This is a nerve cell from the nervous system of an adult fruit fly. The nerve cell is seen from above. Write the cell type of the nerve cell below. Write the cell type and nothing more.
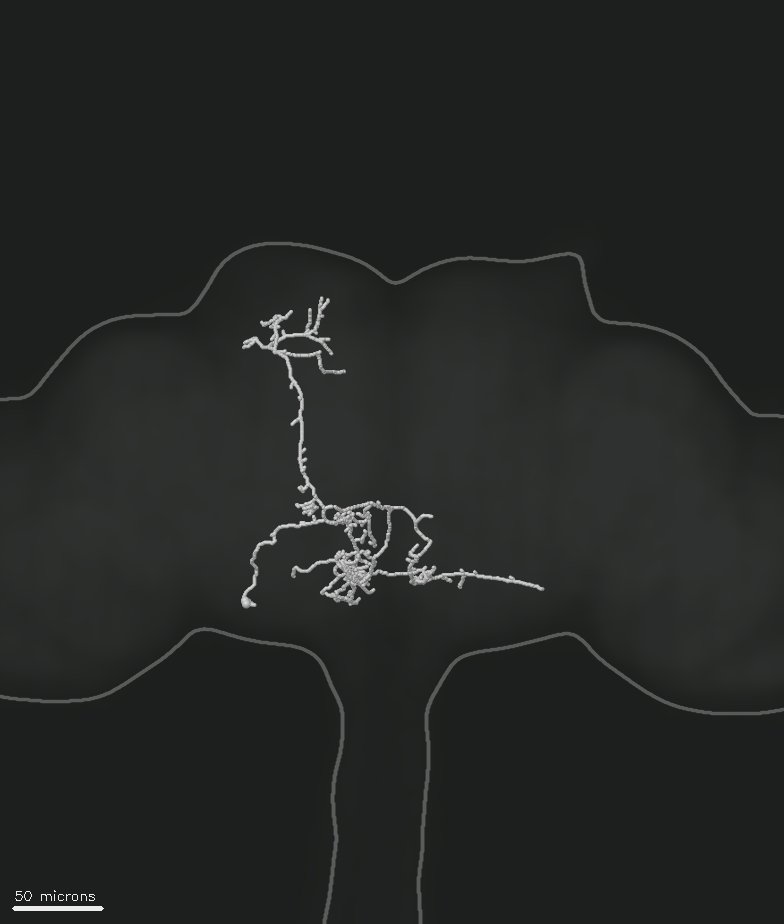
ATL035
